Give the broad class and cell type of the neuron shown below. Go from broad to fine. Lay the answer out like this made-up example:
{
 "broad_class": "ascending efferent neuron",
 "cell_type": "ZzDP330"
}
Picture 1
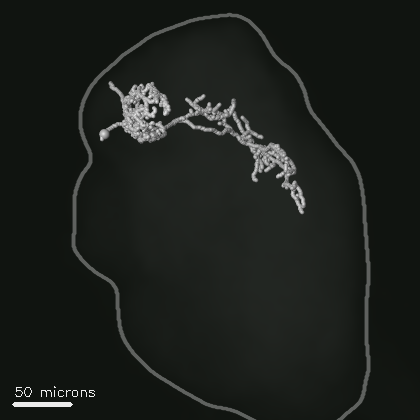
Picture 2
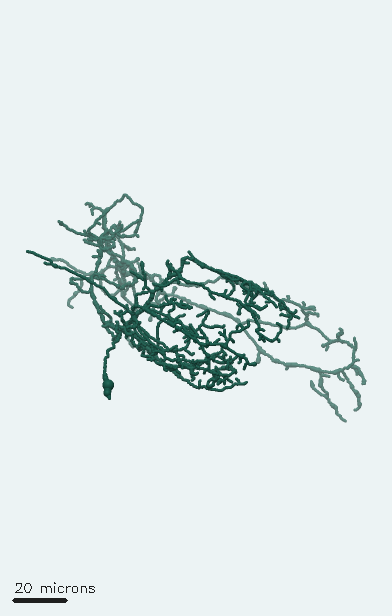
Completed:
{
 "broad_class": "central-brain intrinsic neuron",
 "cell_type": "AOTU013"
}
